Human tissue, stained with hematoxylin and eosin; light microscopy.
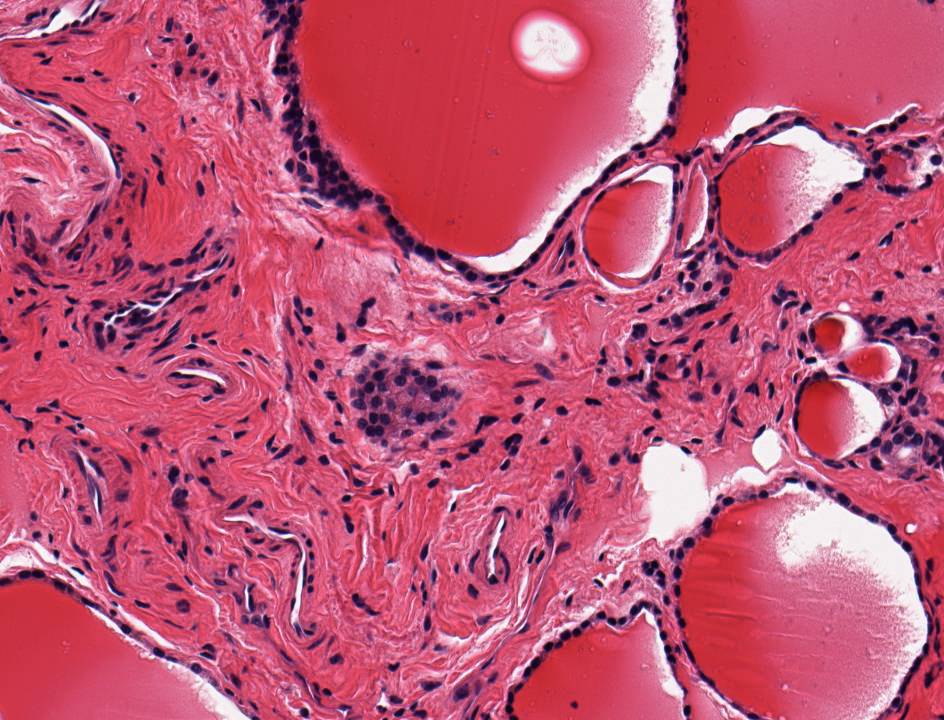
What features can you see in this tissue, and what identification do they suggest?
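Follicle lumens contain homogeneous, smooth, deeply eosinophilic colloid. Single-layer flattened to low cuboidal lining; small dark round nuclei. Much smaller follicles grouped at right middle edge, between large follicles. Small compact rounded cell cluster near centre, with crowded dark round nuclei and scant cytoplasm. Tissue is thyroid.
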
